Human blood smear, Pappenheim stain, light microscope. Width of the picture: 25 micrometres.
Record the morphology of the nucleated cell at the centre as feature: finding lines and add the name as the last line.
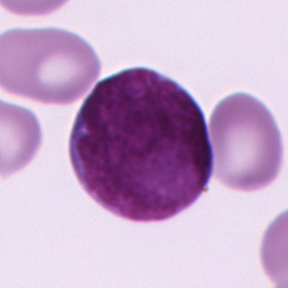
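Cytoplasm: very thin rim, clearest at the left edge
Chromatin: deep purple, mottled with lighter and darker patches
Granules: none seen in the cytoplasm
Vacuoles: none seen in the cell
Name: myeloblast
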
